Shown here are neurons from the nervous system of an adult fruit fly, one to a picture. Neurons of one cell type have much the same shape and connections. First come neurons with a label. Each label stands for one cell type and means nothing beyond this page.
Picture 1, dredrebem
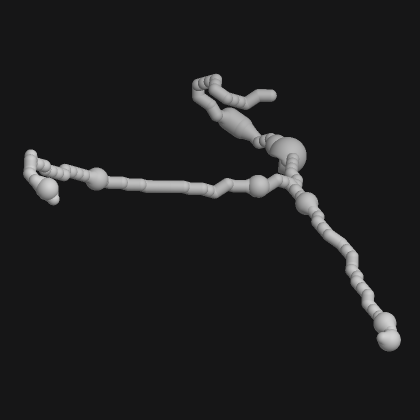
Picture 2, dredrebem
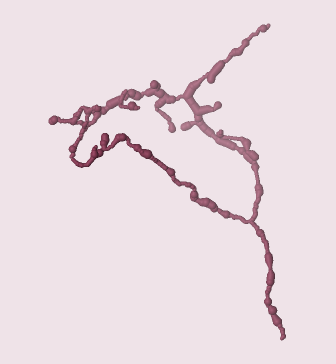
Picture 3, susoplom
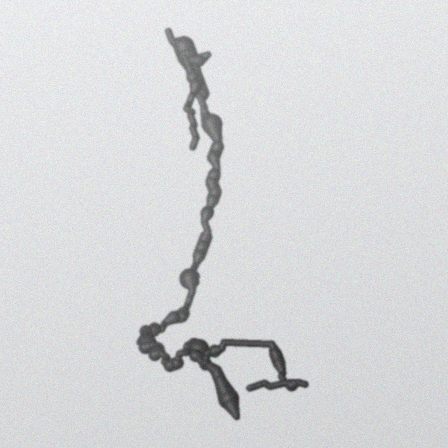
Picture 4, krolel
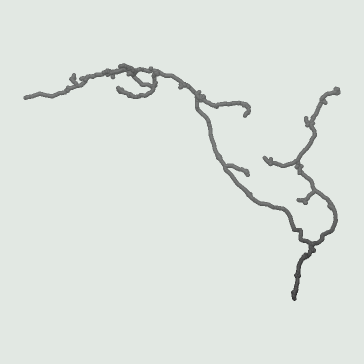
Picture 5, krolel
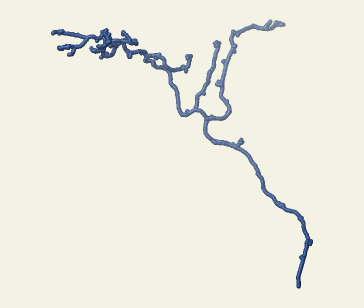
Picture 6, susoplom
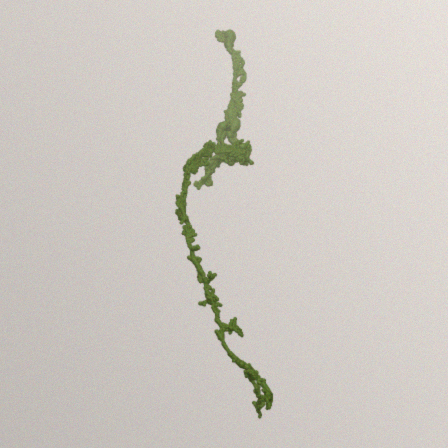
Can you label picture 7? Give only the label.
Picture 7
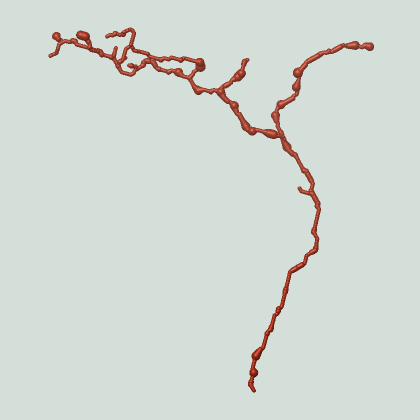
krolel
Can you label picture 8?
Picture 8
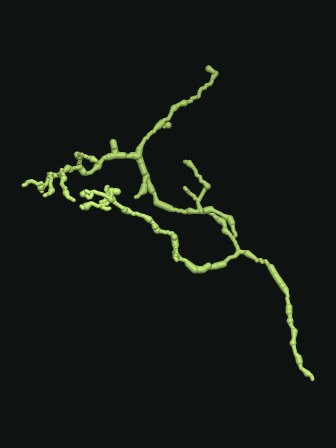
dredrebem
